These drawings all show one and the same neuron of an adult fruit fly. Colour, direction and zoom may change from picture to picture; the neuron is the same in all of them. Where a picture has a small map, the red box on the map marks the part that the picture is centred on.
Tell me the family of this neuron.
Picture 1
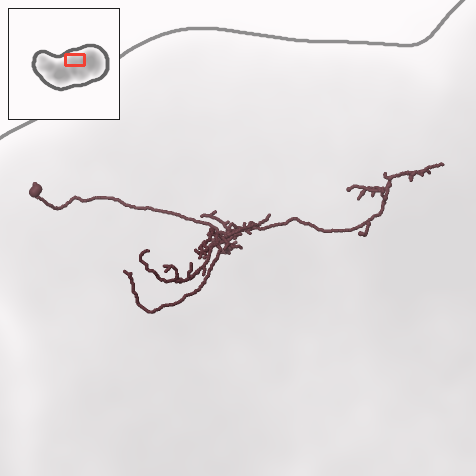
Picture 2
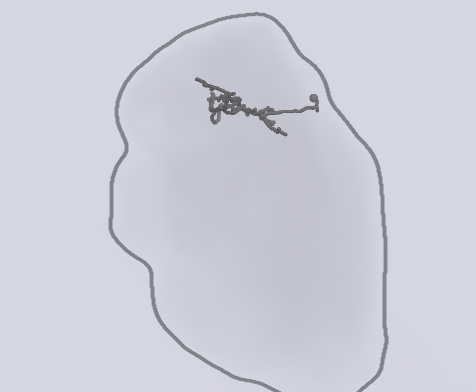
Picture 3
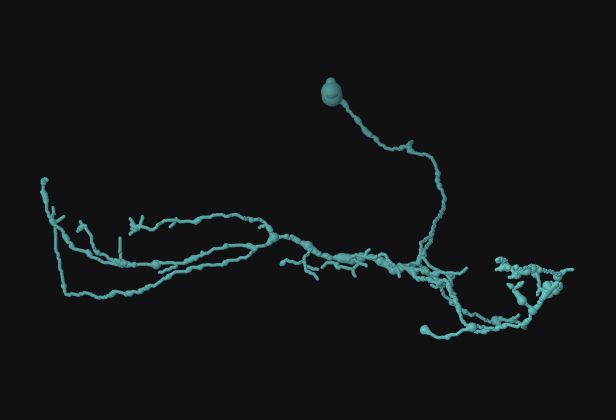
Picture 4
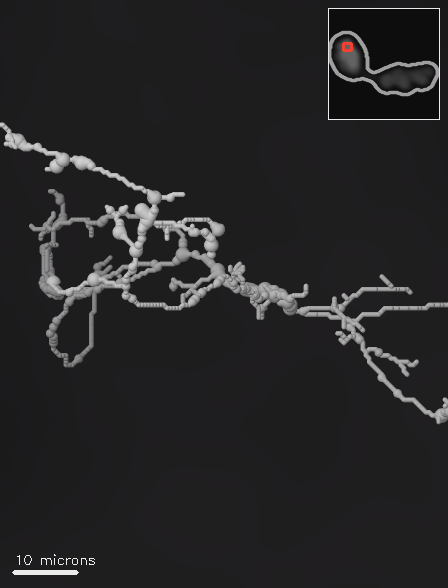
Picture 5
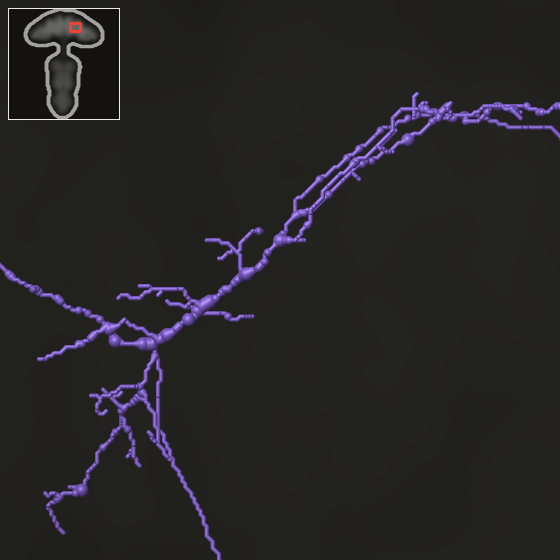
hemilineage CLp2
